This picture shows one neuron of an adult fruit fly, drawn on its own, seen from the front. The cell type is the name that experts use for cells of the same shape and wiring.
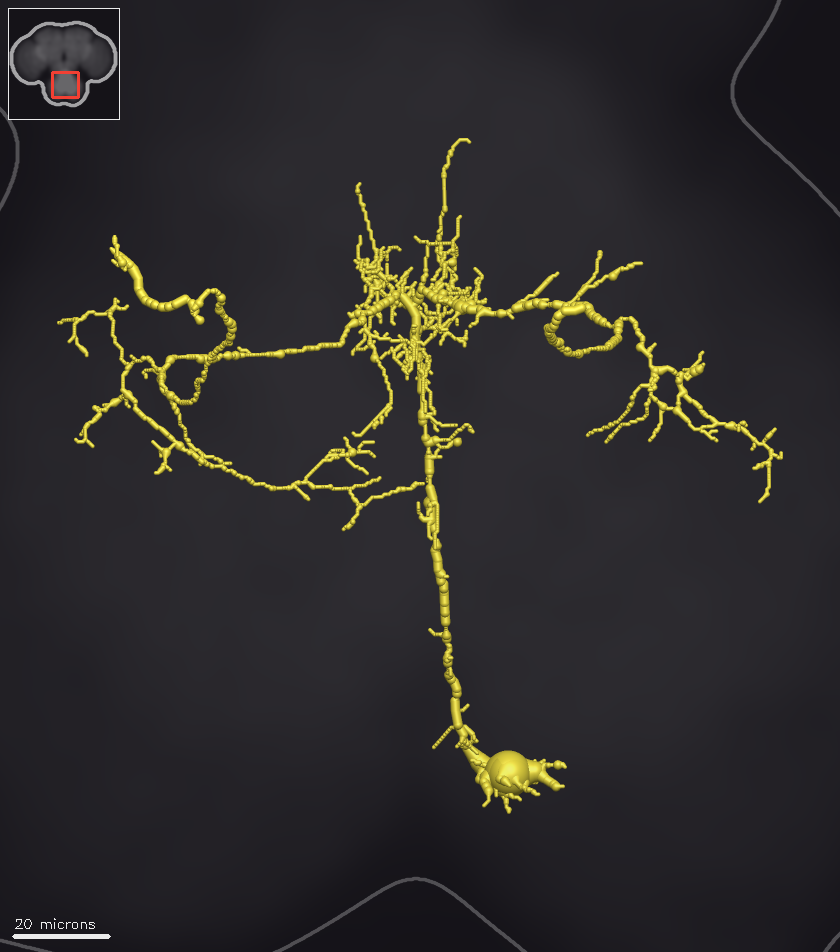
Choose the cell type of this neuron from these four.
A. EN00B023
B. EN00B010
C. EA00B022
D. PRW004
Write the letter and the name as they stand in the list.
C. EA00B022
